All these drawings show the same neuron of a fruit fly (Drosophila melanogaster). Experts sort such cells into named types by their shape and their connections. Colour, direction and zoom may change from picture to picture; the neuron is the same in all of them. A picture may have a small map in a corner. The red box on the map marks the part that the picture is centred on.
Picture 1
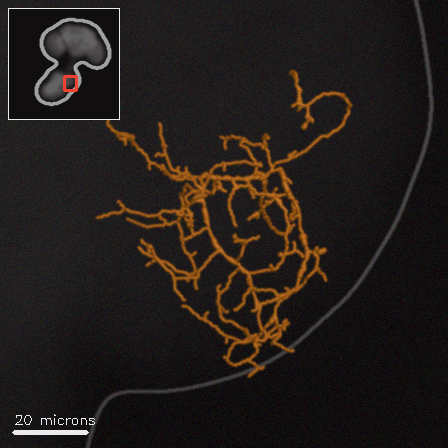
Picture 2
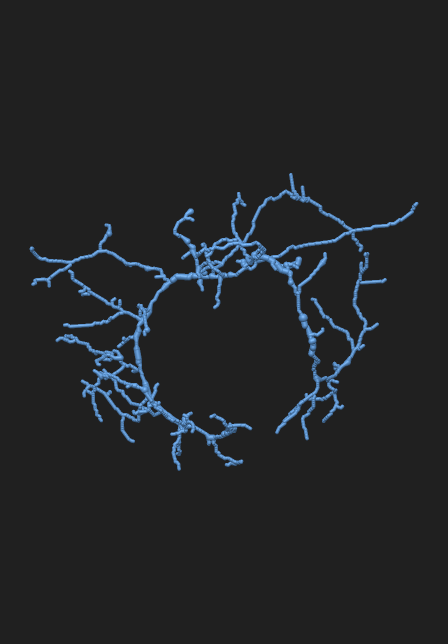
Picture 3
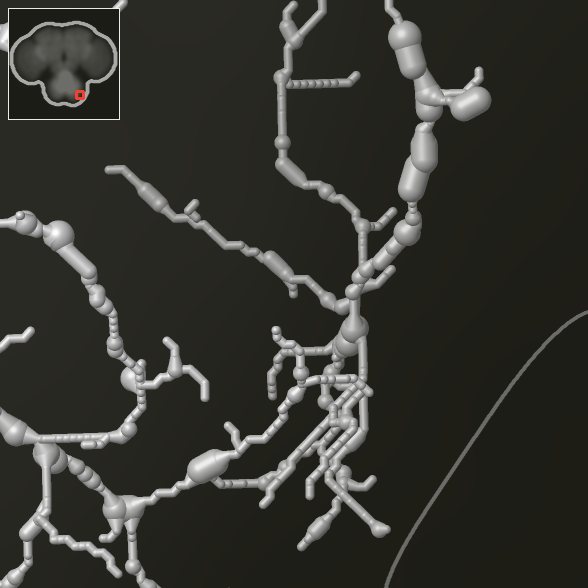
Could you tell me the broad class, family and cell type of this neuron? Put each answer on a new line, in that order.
nerve-cord intrinsic neuron
hemilineage 20A.22A
IN20A.22A023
